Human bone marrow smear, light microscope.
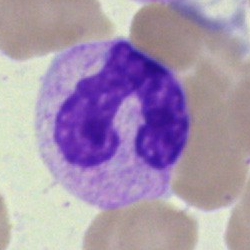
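Band neutrophil, centre of a stained bone marrow smear: the nucleus bends into a horseshoe opening downward, its two limbs joined by a broad band, not a thin thread. The cytoplasm is abundant and pale pinkish-lilac, with fine violet granules scattered through it.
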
